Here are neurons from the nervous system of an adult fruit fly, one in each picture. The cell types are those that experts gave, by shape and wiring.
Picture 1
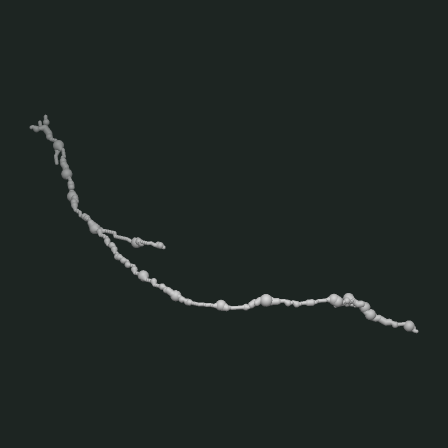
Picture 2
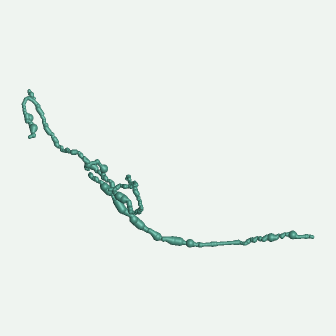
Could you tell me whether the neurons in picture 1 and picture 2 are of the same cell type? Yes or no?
yes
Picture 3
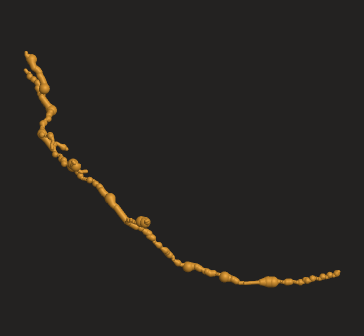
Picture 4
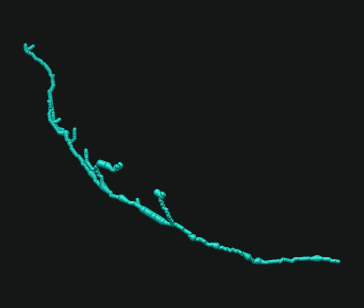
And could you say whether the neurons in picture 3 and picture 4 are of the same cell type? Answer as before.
yes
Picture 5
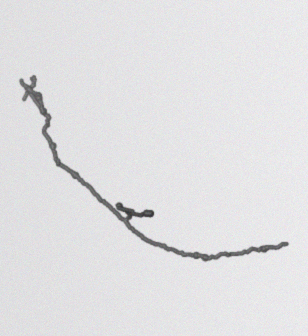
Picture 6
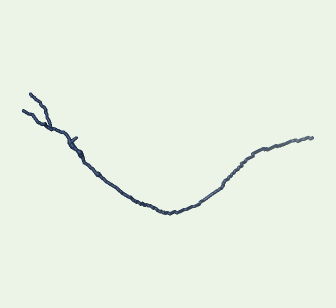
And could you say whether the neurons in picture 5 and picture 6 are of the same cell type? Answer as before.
no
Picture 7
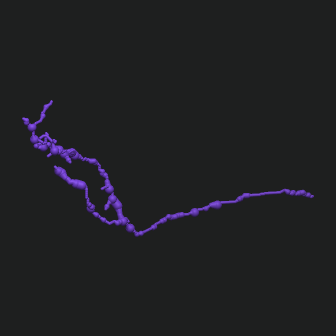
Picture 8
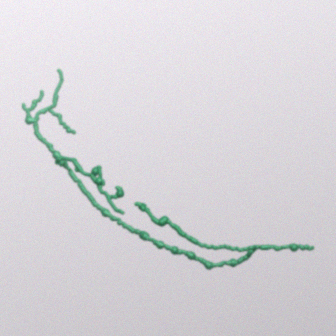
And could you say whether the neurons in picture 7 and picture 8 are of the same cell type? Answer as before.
no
